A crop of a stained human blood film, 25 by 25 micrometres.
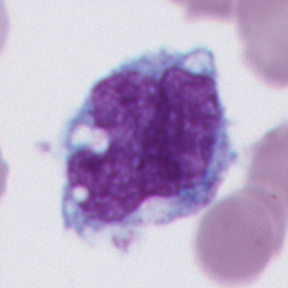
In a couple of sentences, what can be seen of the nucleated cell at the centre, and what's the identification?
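Nucleus fills most of the cell; a fold runs roughly vertically through it, giving a two-part look. Border irregular and frayed, with fine wispy cytoplasmic projections. No coarse distinct granules in the cytoplasm. Monocyte.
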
